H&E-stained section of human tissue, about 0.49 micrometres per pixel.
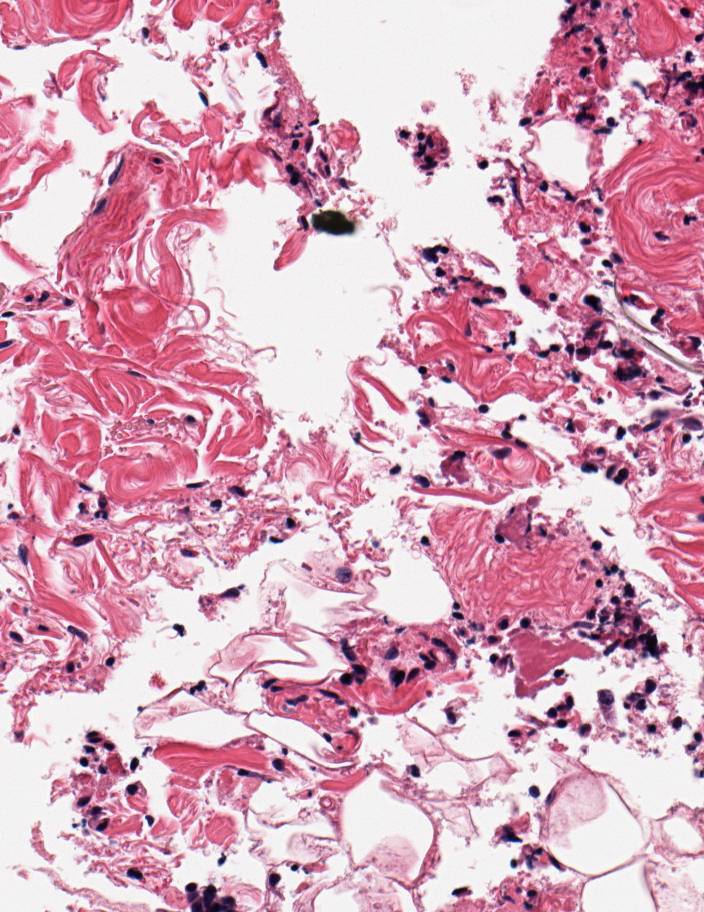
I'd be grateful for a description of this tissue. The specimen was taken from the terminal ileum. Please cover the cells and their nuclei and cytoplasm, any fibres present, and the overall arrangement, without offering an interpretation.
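Loose, ragged fragments of tissue lie across the field, parted by wide empty spaces. Thick, wavy, bright pink collagen bundles fill much of the left half. In several places, especially on the right, the bundles curl into swirled, whorl-like patterns. No epithelium is present anywhere.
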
